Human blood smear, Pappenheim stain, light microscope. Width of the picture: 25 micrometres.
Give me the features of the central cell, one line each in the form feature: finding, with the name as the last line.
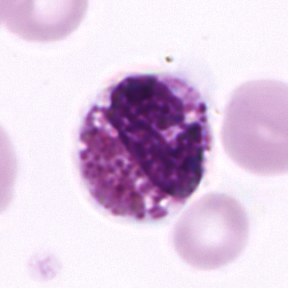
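Size: about 12 micrometres across
Nucleus: irregular and curved, in the upper-right part of the cell
Chromatin: dark purple, densely clumped
Cytoplasm: packed with coarse, rounded granules
Granule distribution: densest in the lower-left part of the cell
Identity: eosinophil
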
